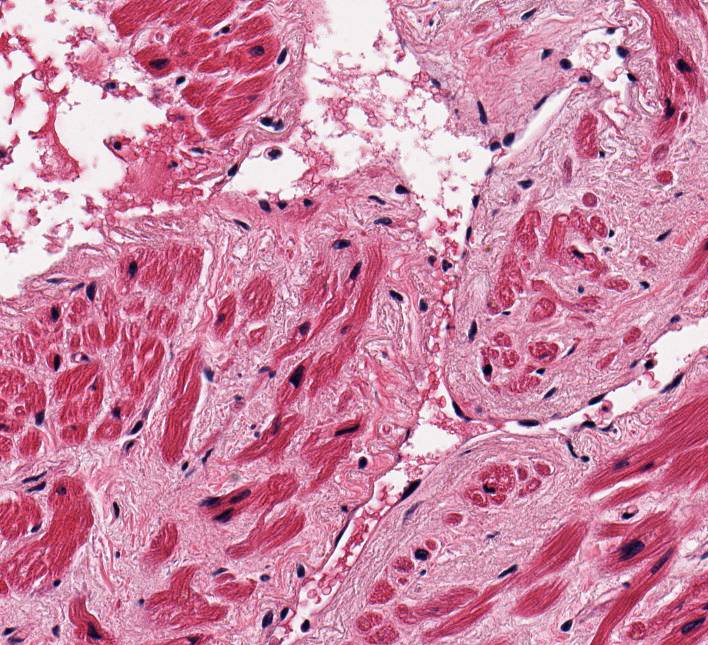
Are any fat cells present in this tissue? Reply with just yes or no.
No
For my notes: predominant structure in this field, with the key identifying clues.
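The tissue in this field is myocardium. Its muscle cells lie in bundles within abundant fibrous stroma, divided into separate islands by narrow clefts.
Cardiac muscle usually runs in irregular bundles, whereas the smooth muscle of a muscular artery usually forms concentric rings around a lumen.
The muscle cell cytoplasm stains a deeper red than the stroma, which is pale pink and wavy-fibrillar, with sparse nuclei. No epithelium lines any surface or space.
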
